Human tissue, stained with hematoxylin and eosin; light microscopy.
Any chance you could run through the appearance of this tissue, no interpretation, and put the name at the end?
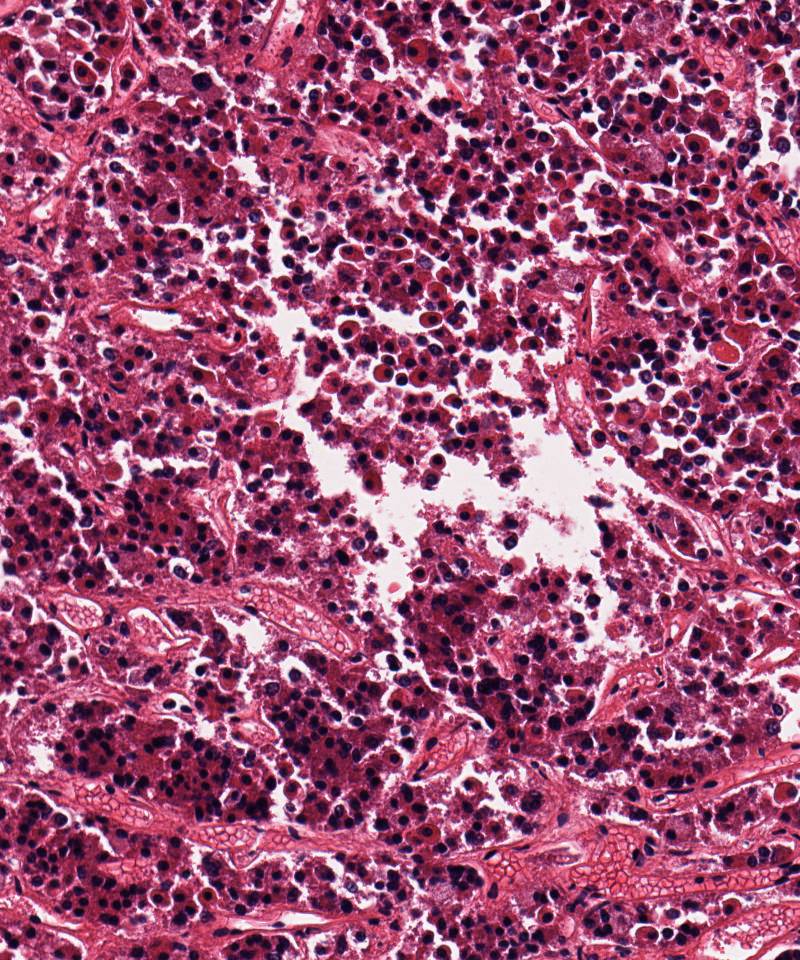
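See how densely cells pack into sheets and nests, without forming glands or tubules. Their nuclei are small, round, dark and fairly uniform. Many have plentiful, strongly eosinophilic cytoplasm whose pink-red depth varies cell to cell. Only thin vascular septa lie between nests. This is pituitary.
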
